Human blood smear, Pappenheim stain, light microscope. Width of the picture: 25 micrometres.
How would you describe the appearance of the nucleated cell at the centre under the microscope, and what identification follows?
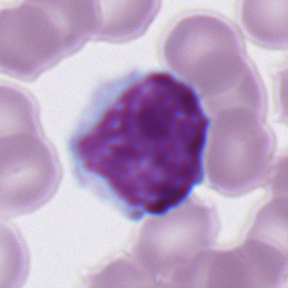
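A single unlobed nucleus with a slightly angular outline sits within this cell. Its chromatin is dark purple and coarsely clumped, with paler streaks running between the clumps. No vacuoles appear in the cytoplasm, and on the left the outer edge of the cell is faint and hazy. This is a typical lymphocyte.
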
